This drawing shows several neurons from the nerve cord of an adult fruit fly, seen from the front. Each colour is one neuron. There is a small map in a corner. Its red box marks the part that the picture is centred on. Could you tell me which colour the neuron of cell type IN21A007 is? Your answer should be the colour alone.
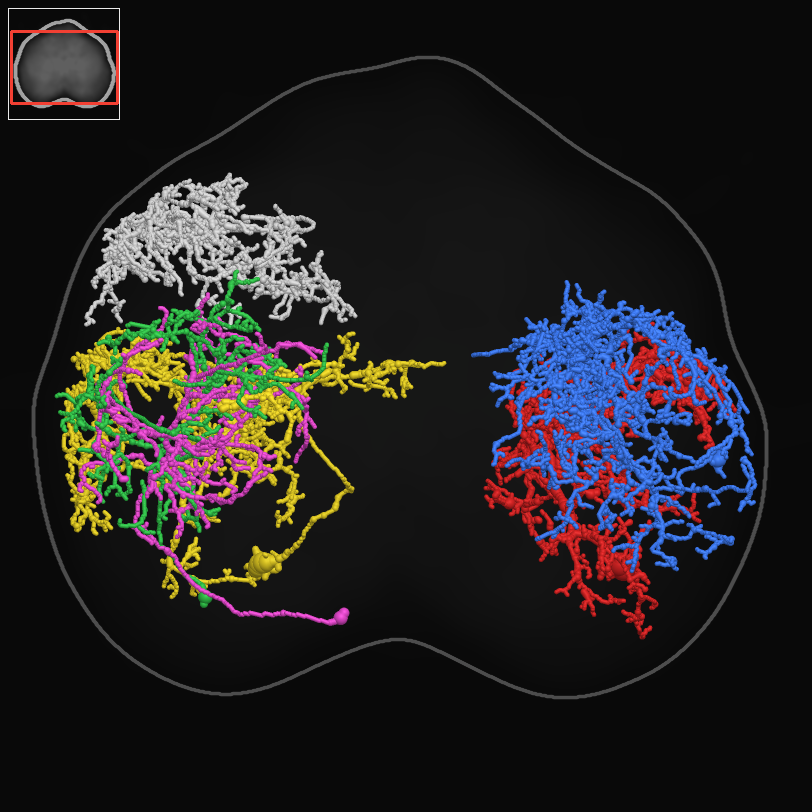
red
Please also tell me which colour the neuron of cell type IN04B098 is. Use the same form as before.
magenta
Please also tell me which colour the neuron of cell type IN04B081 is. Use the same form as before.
green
